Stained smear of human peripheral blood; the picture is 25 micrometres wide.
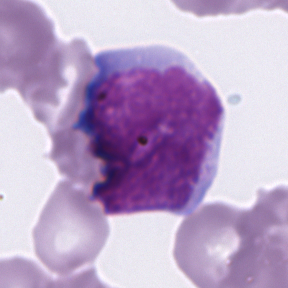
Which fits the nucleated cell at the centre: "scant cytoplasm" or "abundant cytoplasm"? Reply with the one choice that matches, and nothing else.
Scant cytoplasm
